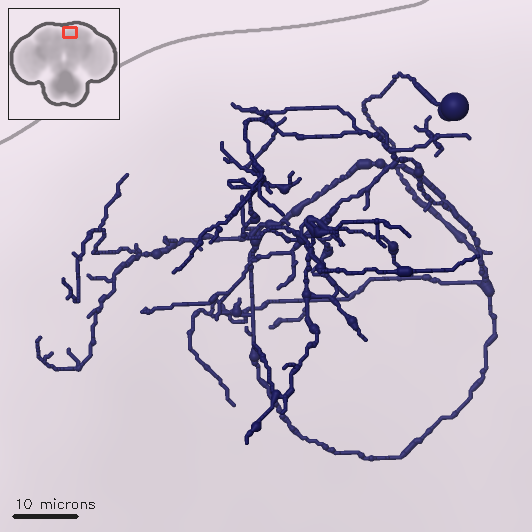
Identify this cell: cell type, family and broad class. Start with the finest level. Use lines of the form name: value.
cell type: CB1895
family: hemilineage SMPpd1
broad class: central-brain intrinsic neuron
